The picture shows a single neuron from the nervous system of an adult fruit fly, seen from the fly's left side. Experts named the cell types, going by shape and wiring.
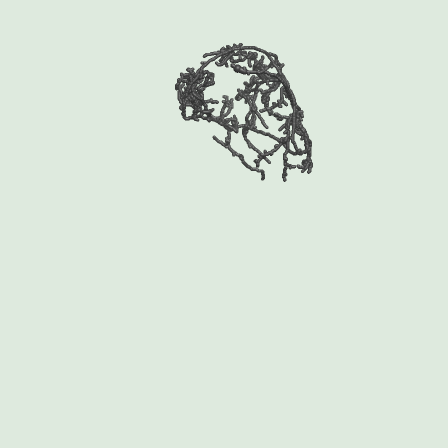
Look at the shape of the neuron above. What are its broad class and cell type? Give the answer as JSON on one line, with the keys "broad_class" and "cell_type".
{"broad_class": "central-brain intrinsic neuron", "cell_type": "SLP304"}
